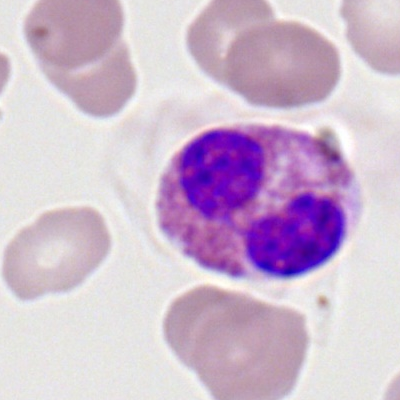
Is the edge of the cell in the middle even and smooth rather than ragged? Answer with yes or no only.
Yes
